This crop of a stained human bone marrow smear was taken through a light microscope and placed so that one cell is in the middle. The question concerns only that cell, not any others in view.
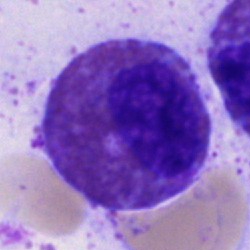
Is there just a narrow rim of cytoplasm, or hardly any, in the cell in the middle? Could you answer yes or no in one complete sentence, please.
No, abundant cytoplasm encircles the nucleus of the cell.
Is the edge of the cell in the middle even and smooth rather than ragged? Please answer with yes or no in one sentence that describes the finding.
Yes, along its outline the cell is smooth, with no projections.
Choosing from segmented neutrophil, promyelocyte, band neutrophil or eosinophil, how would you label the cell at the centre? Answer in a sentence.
The cell centered in this field of view is an eosinophil.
